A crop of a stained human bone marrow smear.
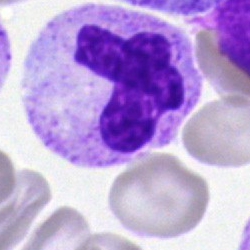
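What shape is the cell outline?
Round and smooth.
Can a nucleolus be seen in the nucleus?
No nucleolus can be seen.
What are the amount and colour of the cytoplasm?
The cytoplasm is abundant and pale lilac-grey, with its widest band to the left of the nucleus.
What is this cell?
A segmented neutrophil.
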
